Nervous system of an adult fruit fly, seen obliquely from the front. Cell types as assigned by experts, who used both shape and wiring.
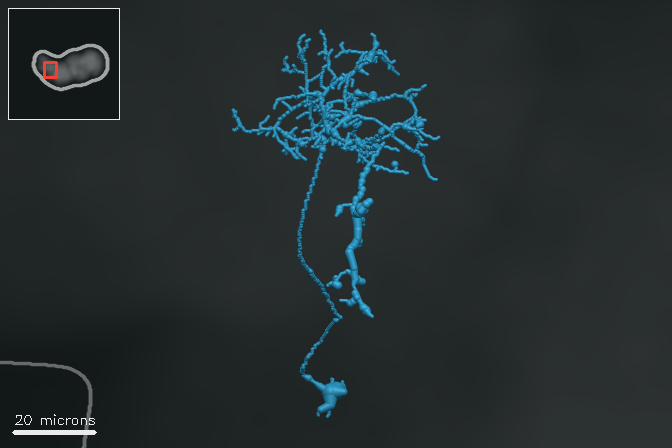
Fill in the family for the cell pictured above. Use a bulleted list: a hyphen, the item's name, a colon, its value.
- family: hemilineage 03B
